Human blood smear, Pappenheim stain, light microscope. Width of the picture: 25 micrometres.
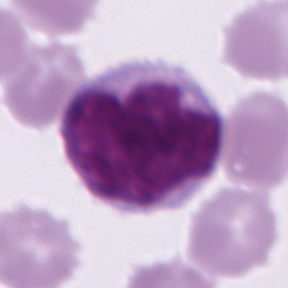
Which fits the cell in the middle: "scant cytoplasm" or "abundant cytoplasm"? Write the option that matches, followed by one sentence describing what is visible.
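Scant cytoplasm. The cytoplasm forms a narrow pale grey-blue rim around the nucleus.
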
